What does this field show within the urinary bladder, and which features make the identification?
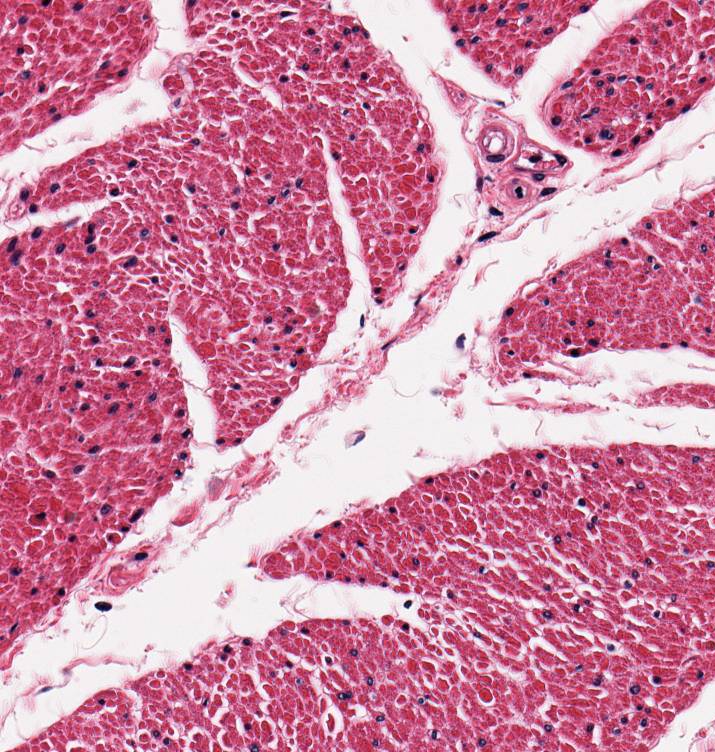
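That's smooth muscle. It's split into large bundles by pale connective tissue septa, the widest running diagonally from upper right to lower left. Most cells in the bundles are cut across, giving small, closely packed, rounded to polygonal profiles with deep pink-red cytoplasm.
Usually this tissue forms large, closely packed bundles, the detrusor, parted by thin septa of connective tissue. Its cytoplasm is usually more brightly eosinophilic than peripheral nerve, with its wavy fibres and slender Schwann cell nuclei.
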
